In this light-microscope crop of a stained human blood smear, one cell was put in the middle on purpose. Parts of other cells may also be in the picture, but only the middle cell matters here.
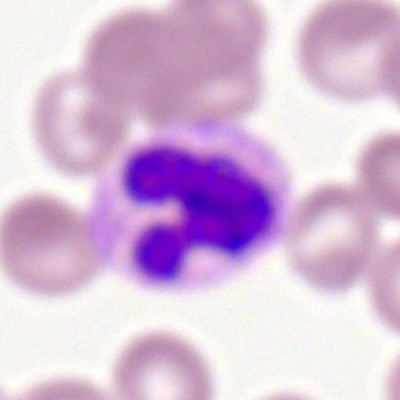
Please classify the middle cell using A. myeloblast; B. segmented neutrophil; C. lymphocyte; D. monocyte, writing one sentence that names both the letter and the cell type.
That the central cell is a segmented neutrophil makes option B correct.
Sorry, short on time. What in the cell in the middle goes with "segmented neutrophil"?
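Here I have a segmented neutrophil, so let me go through what fits. The outline is roughly round. The chromatin is dense and stains a deep purple. The cytoplasm is pale pinkish-lilac, and I see no large orange-red granules in it.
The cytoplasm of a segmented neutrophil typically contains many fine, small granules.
I find nothing here that sits badly with the name.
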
